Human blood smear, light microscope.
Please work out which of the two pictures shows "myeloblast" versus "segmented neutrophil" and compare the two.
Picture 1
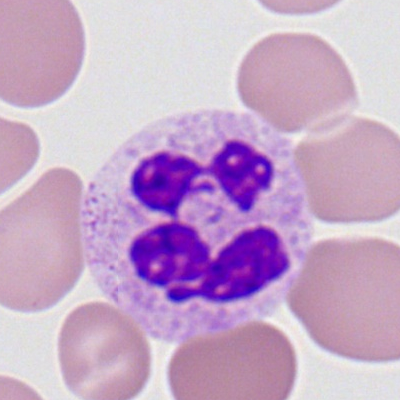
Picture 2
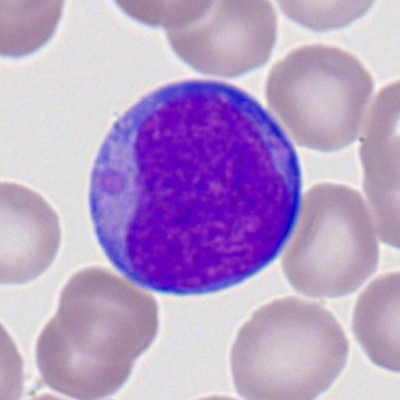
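Picture 2 is the myeloblast, and the one in picture 1 is the segmented neutrophil. In the segmented neutrophil, notice the dark purple, coarsely clumped chromatin, and that no nucleoli are visible in the nucleus.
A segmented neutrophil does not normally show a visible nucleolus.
Its cytoplasm is plentiful and pale pinkish-lilac, filled with fine, small lilac granules.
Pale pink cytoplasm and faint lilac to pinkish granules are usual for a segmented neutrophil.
The myeloblast's cytoplasm is blue instead, and the colour is deepest out at the cell's edge. Its outline is round and smooth, with no projections from the surface, and red cells touch it along its right side. One thing the two share: neither shows vacuoles in the cytoplasm.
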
